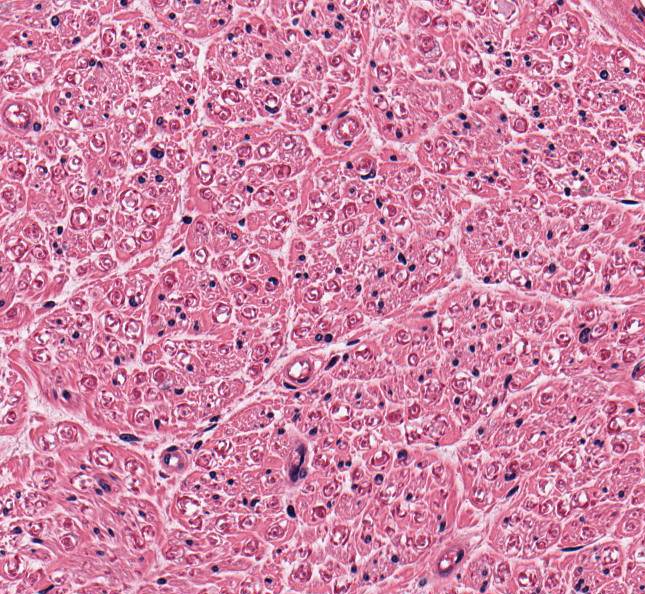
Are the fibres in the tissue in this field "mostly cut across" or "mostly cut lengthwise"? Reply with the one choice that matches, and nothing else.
Mostly cut across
